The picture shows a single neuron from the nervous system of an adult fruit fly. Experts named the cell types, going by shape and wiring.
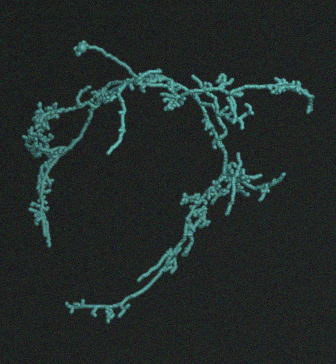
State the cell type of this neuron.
LHCENT14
